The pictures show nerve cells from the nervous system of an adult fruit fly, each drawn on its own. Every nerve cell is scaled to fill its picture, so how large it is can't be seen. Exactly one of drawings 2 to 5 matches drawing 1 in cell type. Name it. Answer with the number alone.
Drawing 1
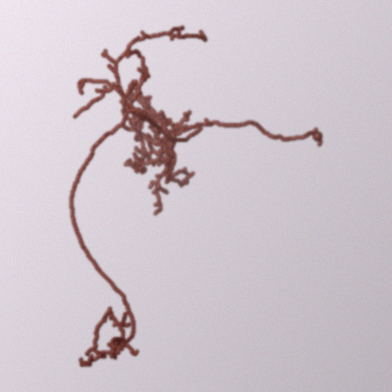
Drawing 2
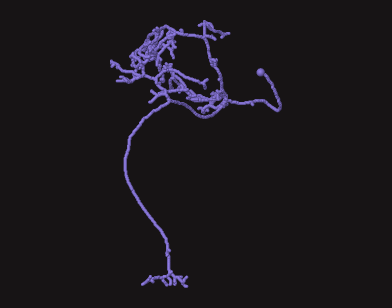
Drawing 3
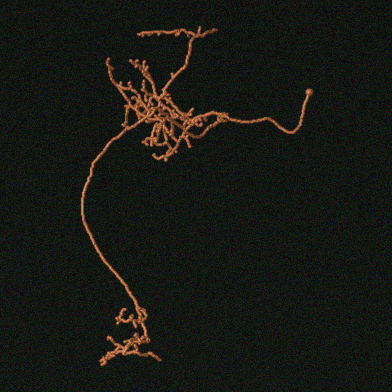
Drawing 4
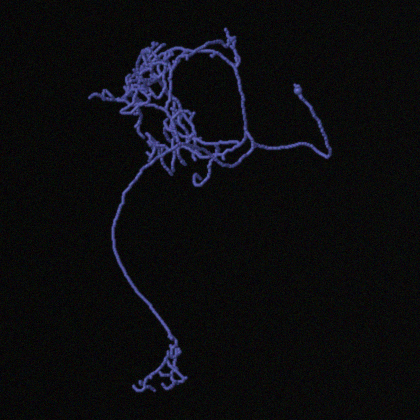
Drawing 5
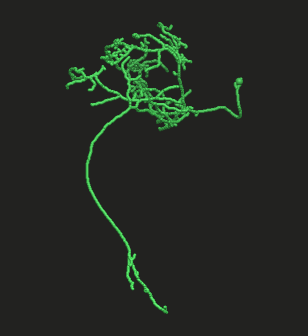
3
